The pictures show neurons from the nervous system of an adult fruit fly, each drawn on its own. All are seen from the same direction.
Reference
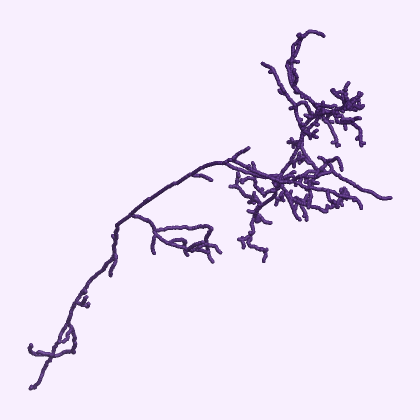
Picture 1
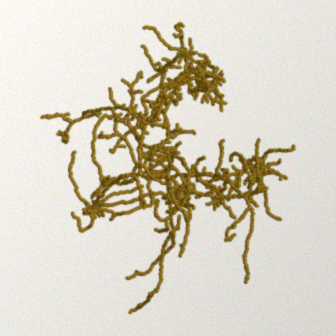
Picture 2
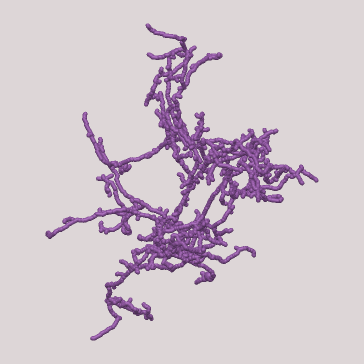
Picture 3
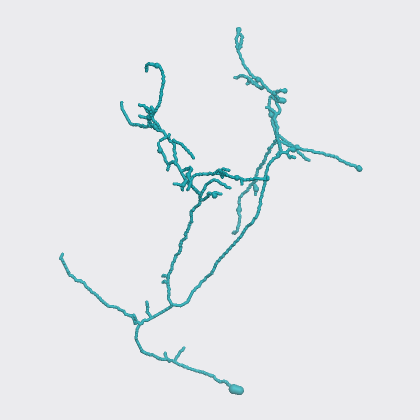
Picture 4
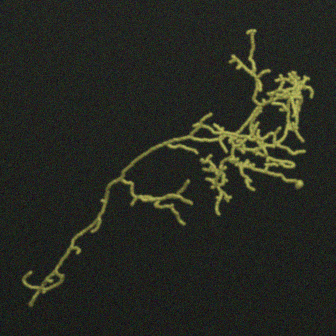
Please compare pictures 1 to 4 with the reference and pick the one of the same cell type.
4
